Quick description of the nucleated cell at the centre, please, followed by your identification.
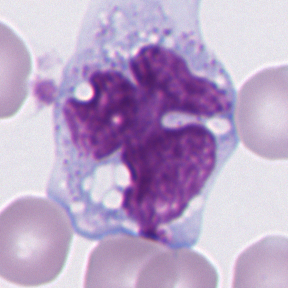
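Look first at the nucleus: it is large and folded, with deep indentations. Around it lies abundant, pale grey-blue cytoplasm, scattered with fine purplish granules. Down at the lower left of the cytoplasm, several clear vacuoles cluster. This cell is a monocyte.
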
